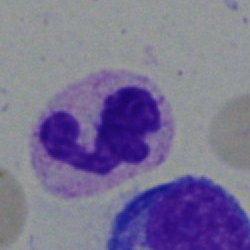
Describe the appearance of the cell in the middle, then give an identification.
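Checking the outline first, it is round to slightly oval and smooth. Next, the chromatin is dense and dark purple throughout the nucleus. No nucleoli are visible there, and the cytoplasm shows no vacuoles. The cell is a segmented neutrophil.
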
